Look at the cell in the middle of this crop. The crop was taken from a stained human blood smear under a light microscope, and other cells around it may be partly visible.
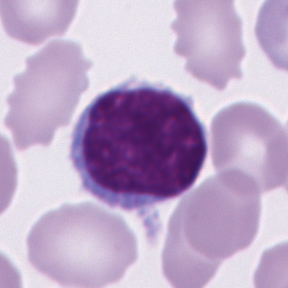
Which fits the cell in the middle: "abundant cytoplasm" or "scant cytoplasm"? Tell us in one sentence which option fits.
Most of this cell is taken up by its nucleus.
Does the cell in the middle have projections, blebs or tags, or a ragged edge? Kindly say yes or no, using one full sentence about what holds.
Yes, the outline of the cell is rough.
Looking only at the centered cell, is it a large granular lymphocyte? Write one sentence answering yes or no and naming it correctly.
No, in this crop the middle cell is a typical lymphocyte, not a large granular lymphocyte.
